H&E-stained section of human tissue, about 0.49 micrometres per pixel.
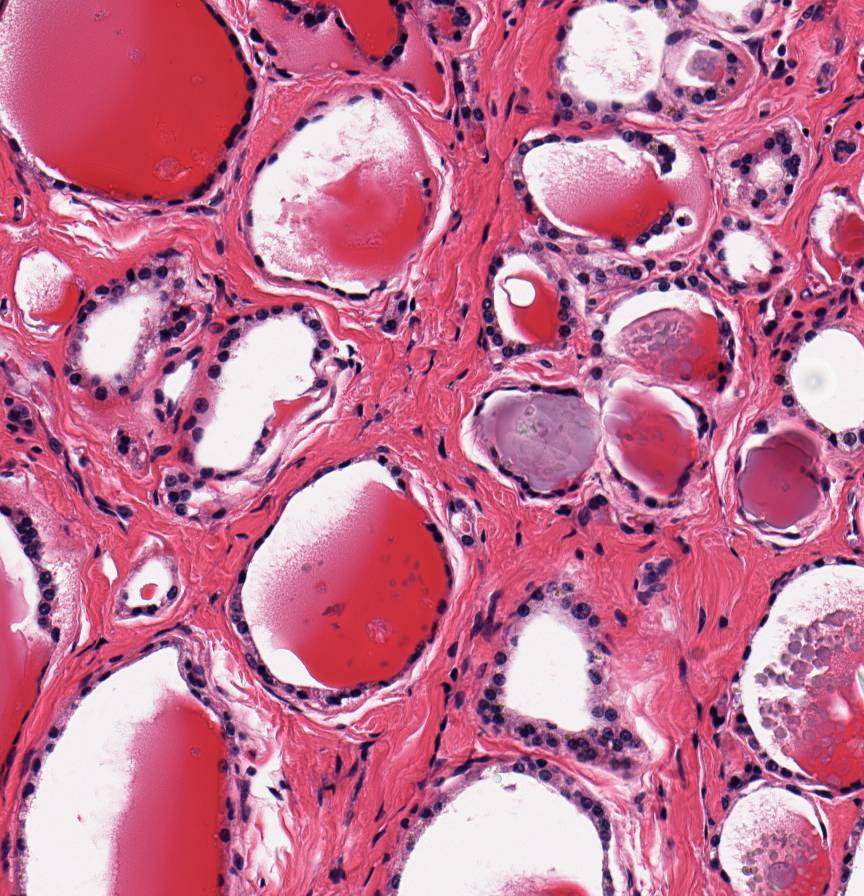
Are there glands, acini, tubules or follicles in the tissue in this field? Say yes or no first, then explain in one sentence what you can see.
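Yes. The field is made of closely set round to oval follicles separated by bands of pink fibrous stroma.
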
